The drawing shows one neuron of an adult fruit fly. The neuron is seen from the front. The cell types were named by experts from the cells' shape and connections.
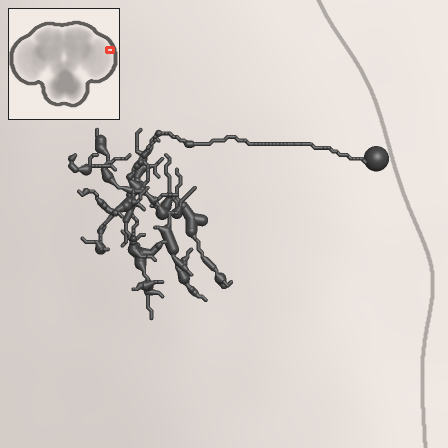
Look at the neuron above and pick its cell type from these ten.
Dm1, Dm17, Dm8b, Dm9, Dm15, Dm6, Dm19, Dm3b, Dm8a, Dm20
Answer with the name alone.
Dm15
